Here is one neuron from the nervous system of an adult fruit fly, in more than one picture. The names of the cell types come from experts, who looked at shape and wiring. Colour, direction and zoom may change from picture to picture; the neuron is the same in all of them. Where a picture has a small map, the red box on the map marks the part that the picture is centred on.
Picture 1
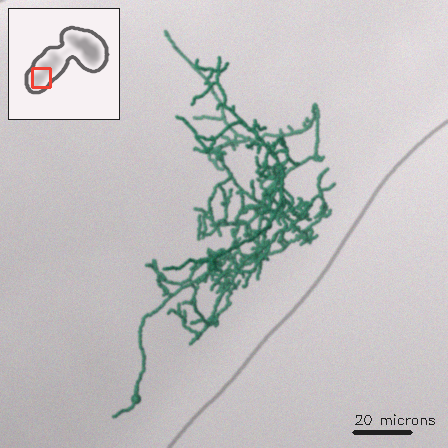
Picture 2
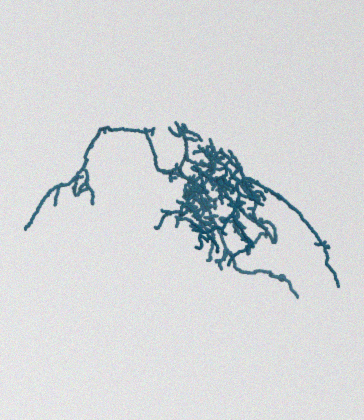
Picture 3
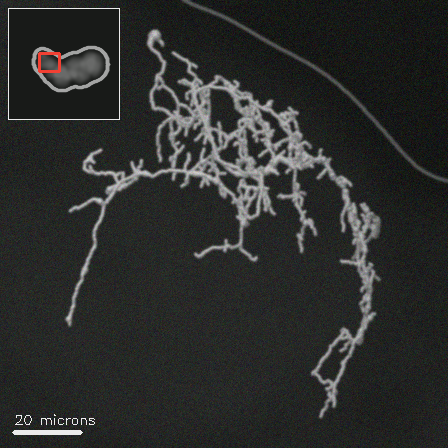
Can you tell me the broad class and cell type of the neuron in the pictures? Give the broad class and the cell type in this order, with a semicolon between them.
nerve-cord intrinsic neuron; INXXX387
